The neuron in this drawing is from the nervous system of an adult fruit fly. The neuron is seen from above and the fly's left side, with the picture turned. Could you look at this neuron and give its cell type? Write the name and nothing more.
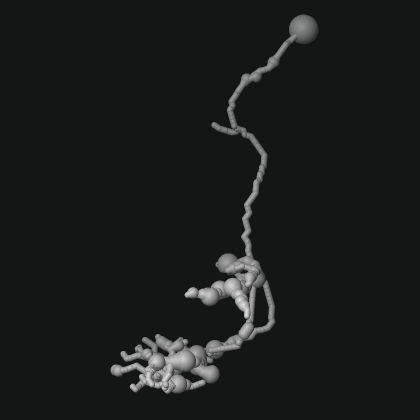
T5b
